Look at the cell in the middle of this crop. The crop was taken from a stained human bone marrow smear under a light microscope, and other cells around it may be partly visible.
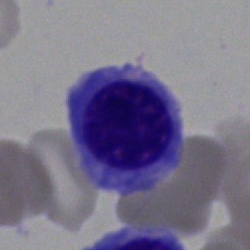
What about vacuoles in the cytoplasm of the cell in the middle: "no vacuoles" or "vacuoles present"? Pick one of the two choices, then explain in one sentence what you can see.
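No vacuoles. No vacuoles are visible in the cytoplasm.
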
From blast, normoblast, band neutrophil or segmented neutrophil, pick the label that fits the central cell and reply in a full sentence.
The central cell, amid any neighbouring cells, is a normoblast.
